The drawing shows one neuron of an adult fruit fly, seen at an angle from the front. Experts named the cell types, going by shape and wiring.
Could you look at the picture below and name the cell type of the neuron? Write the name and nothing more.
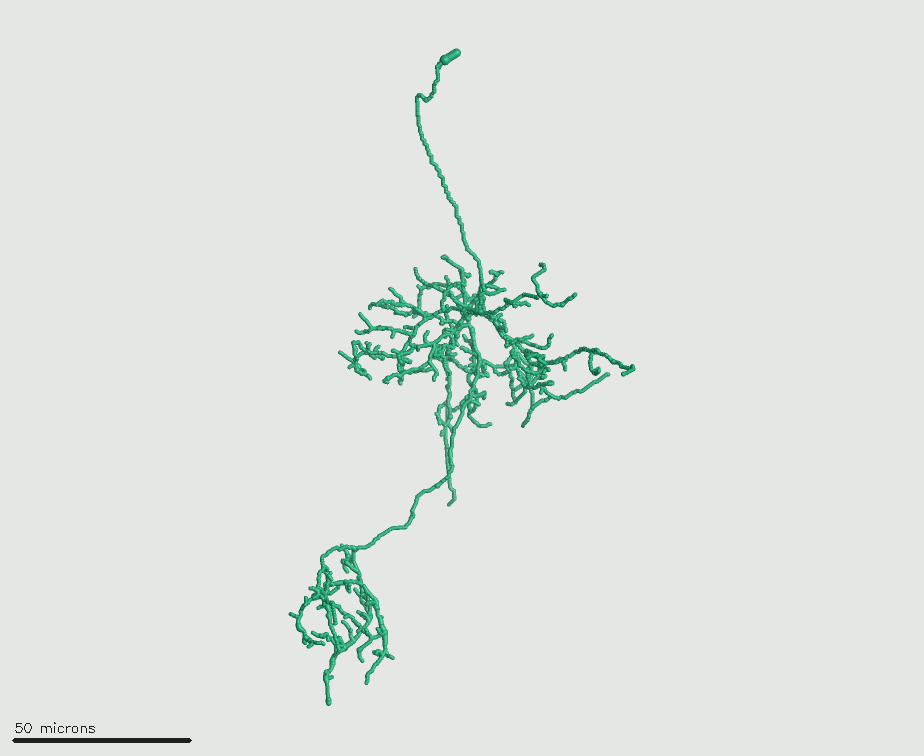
IB031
